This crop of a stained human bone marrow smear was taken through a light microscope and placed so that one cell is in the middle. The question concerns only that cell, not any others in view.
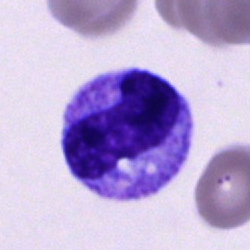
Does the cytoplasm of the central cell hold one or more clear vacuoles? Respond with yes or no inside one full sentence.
Yes, at least one clear vacuole is present within the cytoplasm of the cell.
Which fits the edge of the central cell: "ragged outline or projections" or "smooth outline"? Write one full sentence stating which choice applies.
No projections, blebs or ragged parts break the cell's outline.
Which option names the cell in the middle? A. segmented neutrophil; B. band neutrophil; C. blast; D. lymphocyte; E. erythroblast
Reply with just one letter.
B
